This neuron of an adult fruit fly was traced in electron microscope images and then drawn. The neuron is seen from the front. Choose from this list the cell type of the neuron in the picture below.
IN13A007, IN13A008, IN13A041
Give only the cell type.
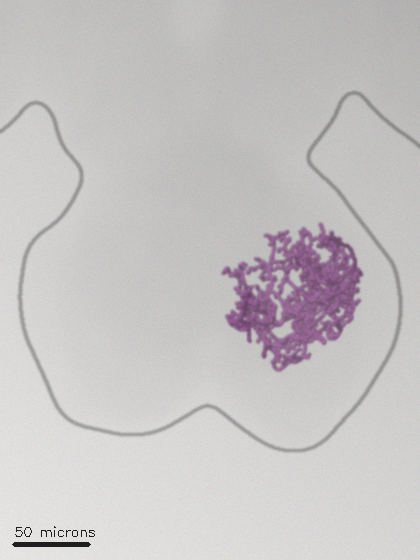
IN13A008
